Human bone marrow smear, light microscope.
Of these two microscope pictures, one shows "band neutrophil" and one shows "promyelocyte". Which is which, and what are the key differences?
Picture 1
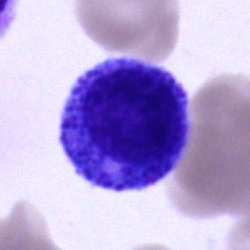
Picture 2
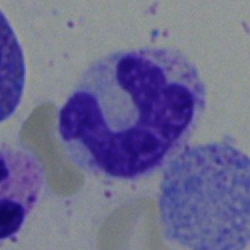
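Picture 1 shows a promyelocyte, and picture 2 shows a band neutrophil. The promyelocyte has a round outline with no long projections at its edge, and its dark nucleus fills most of the cell.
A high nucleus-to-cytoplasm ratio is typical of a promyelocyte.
Its rim of cytoplasm stains deep blue-purple, and red cells lie close to it at the top and right side. In the band neutrophil, the nucleus is instead a single thick band bent into a horseshoe shape.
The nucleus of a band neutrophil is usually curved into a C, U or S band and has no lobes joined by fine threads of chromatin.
Its chromatin is dark purple and coarsely clumped, and no nucleoli can be seen.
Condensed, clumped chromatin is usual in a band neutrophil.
A pale unstained red cell lies against the lower left edge of the band neutrophil.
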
